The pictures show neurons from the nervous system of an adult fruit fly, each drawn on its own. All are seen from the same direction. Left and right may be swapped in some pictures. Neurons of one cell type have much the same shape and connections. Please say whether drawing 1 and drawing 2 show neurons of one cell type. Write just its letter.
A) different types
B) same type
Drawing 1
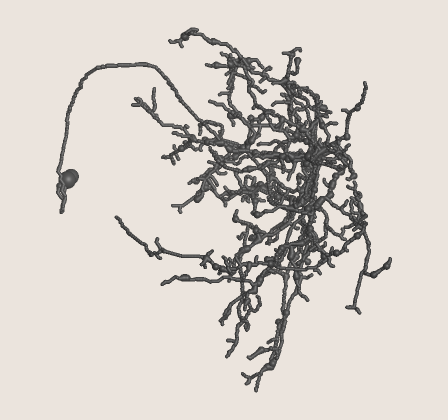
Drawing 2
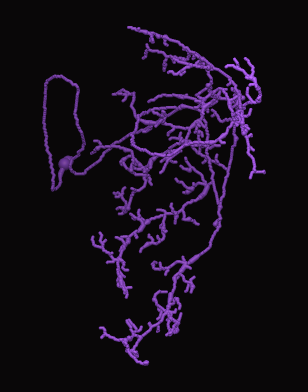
A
